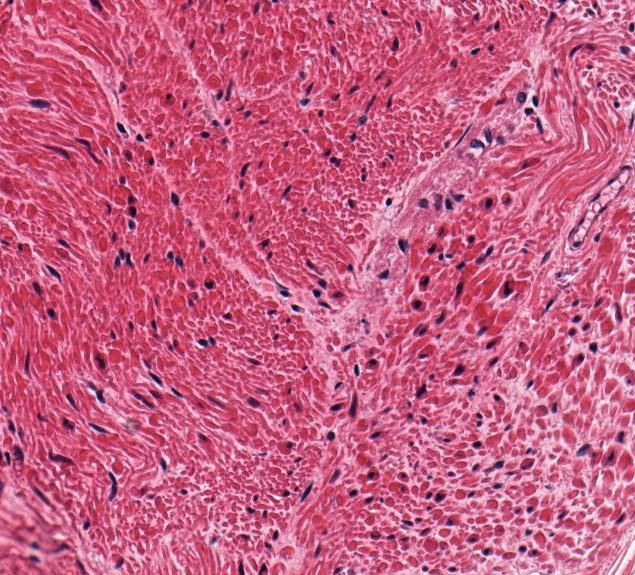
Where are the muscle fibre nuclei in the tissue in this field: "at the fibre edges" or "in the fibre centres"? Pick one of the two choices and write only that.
In the fibre centres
